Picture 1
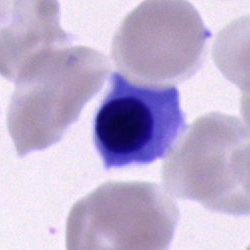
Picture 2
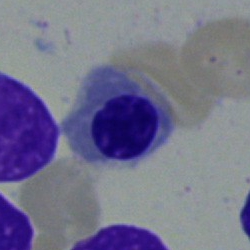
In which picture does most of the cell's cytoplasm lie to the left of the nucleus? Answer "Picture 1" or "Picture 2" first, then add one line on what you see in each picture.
Picture 2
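Picture 1: The nucleus sits toward the left side of the cell.
Picture 2: The nucleus sits off-centre, toward the right side of the cell.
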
